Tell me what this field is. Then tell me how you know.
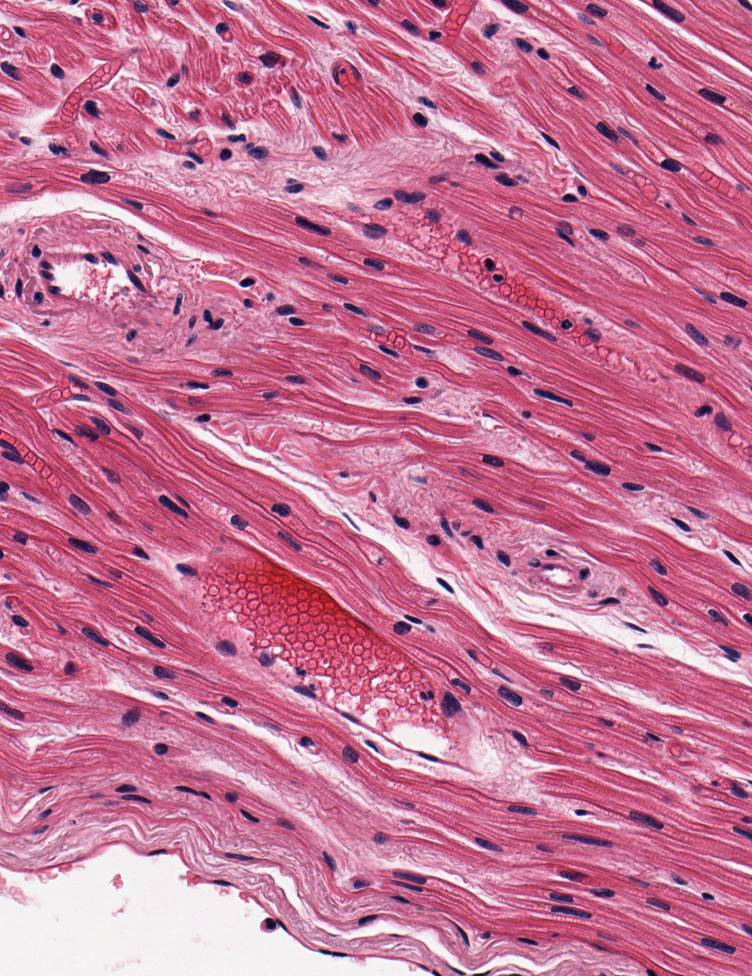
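Principal tissue: myocardium. Long, parallel, pink muscle fibres run diagonally, upper left to lower right. Their nuclei are elongated, dark purple and aligned with the fibre length. Thin bands of pale pink loose connective tissue separate the bundles.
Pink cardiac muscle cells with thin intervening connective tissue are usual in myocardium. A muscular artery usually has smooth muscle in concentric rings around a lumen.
These fibres run parallel instead. Just below the centre, a large vessel is packed with red blood cells.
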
